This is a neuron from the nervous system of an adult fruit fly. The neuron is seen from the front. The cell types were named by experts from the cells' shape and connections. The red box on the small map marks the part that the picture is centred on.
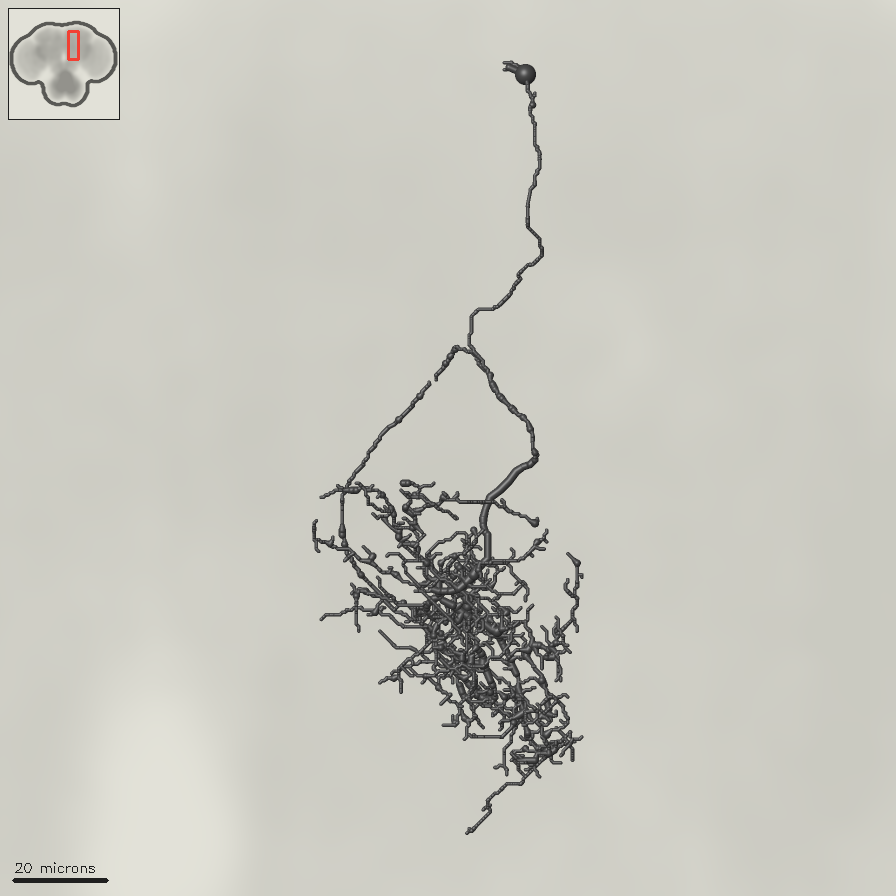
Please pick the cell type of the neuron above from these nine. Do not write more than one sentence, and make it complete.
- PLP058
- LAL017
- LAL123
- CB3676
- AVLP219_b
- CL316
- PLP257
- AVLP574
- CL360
Belonging to the cell type LAL017 is this neuron.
